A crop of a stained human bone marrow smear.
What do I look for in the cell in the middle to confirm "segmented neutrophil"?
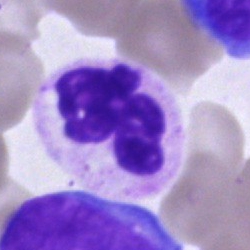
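Segmented neutrophil. Chromatin: dark purple, densely clumped. Cytoplasm: pale pinkish-lilac, widest on the lower left side of the cell.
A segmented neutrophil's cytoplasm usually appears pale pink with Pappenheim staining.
The pale pinkish-lilac cytoplasm here fits that. Granules: fine, purple, sparsely scattered through the cytoplasm.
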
